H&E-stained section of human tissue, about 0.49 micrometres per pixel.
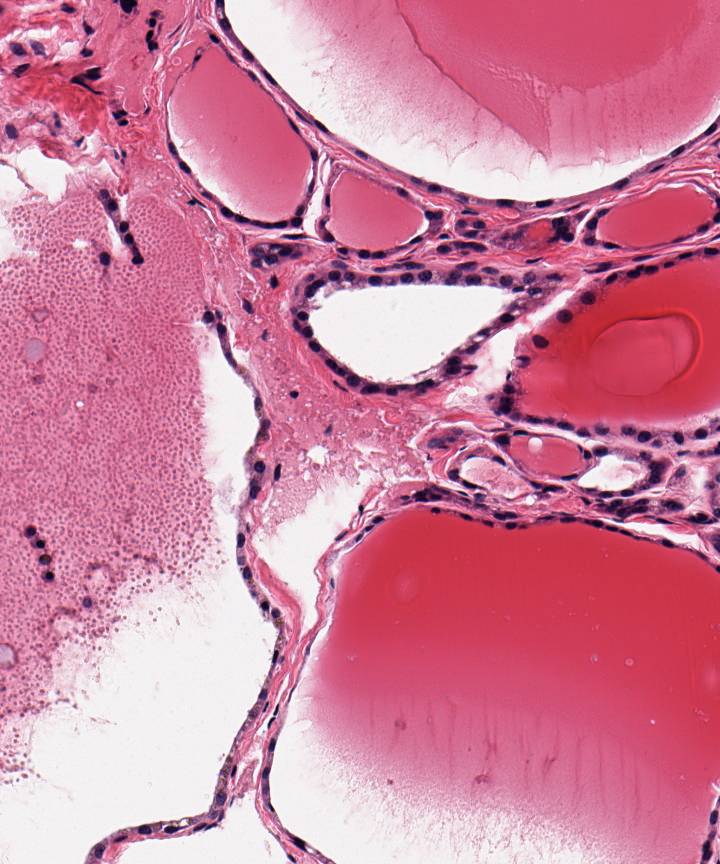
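Thyroid: first, most follicles are filled with homogeneous deep pink-red colloid. Second, one layer of epithelial cells lines each follicle, flattened around the large follicles and low cuboidal around the small central ones. Third, the follicular cell nuclei are small, round to oval and dark-staining, evenly spaced in a row. Last, only scant delicate pink fibrous stroma lies between the follicles.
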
